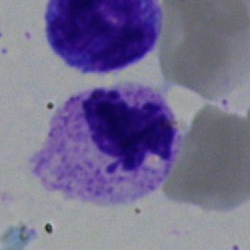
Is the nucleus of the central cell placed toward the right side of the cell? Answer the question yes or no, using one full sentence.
Yes, on the right side of the cell lies its nucleus.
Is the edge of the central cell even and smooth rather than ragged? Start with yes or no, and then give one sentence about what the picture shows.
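No. The cell is roughly round, with a slightly ragged, fuzzy border at the lower left.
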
